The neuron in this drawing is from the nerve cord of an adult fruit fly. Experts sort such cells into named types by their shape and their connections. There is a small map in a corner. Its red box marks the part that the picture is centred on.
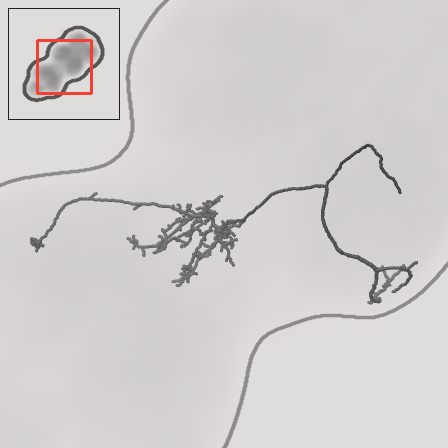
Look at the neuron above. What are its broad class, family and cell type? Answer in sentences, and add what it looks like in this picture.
Its broad class is nerve-cord intrinsic neuron. The family is hemilineage 18B. It is of cell type IN18B038. The picture shows dozens of branch ends. In this view it is wider than it is tall.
